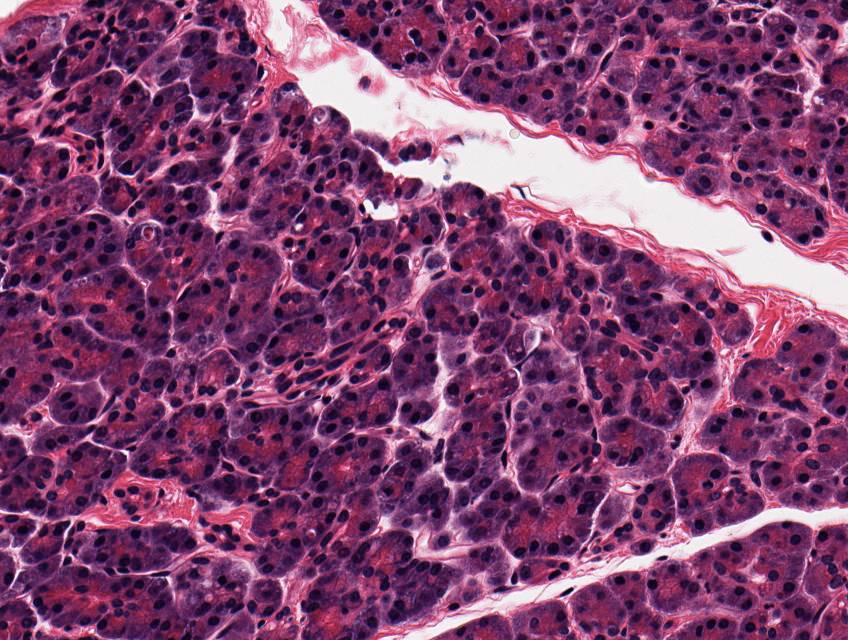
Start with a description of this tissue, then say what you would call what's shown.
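Rounded acini, packed closely together, fill nearly the entire field and are divided into lobules by thin septa. Each acinar cell is pyramidal, with a round, dark nucleus lying toward its base. The cytoplasm of these cells is purple at the base and turns pink toward the centre of each acinus. Acinar lumina are small and mostly difficult to make out. The tissue is pancreas.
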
